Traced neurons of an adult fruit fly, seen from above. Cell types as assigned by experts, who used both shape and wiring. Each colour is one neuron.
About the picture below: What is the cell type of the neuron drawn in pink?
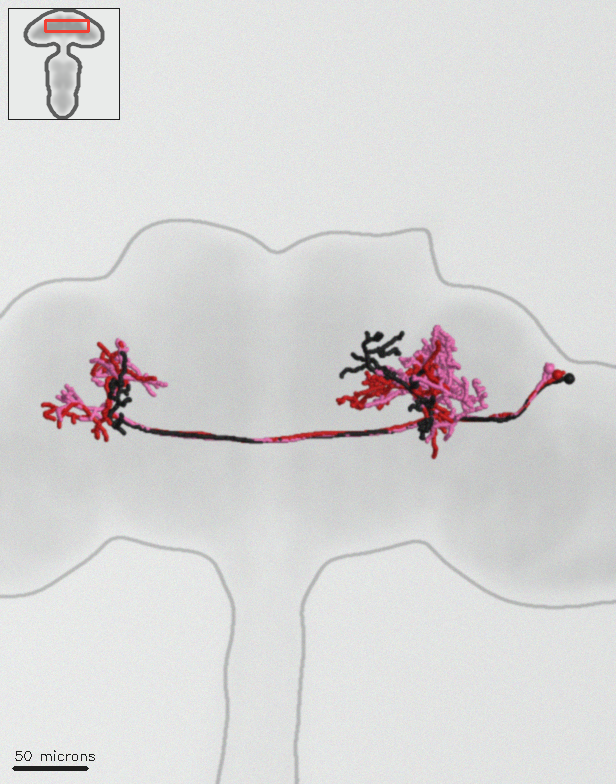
CB1883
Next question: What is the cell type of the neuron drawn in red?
CB2143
